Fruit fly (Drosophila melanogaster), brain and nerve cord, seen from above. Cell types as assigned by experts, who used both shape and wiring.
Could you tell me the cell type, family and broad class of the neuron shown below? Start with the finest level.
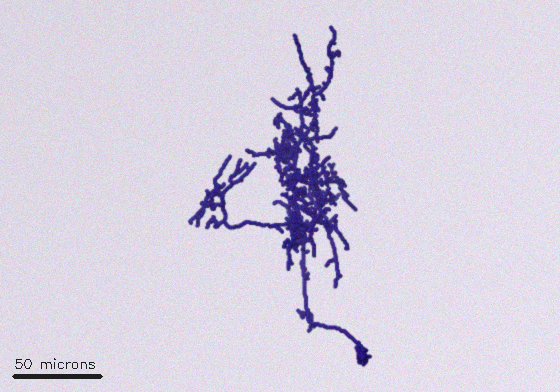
IN06A025; hemilineage 06A; nerve-cord intrinsic neuron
